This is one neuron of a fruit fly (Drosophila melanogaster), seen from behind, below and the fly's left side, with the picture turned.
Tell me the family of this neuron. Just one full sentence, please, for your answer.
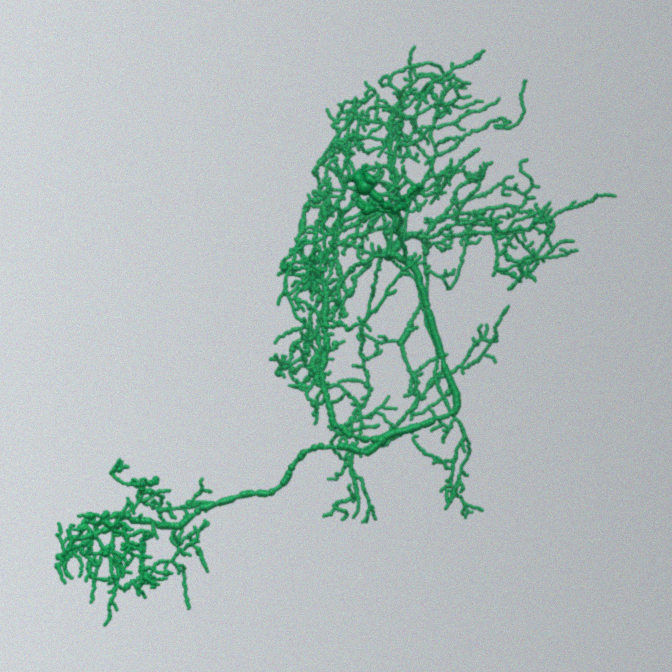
This neuron is within the family hemilineage DM4_dorsal.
